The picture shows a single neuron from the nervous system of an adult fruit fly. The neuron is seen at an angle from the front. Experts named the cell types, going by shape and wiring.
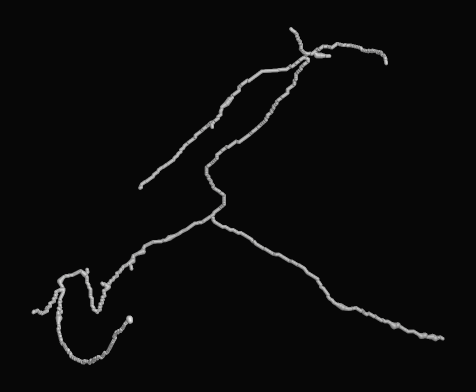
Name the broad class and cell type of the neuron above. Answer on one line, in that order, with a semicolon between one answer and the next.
sensory neuron entering the nerve cord; SNxx29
